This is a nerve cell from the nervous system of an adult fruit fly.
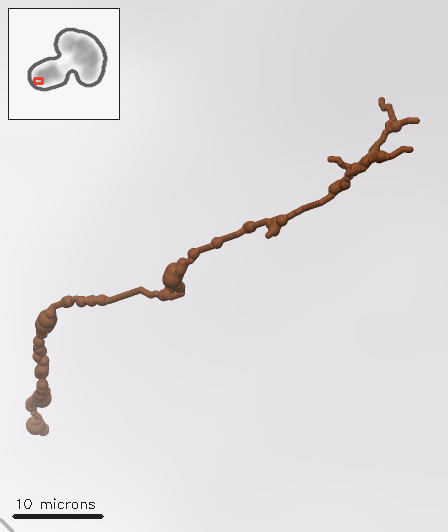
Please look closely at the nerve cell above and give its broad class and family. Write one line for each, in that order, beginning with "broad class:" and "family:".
broad class: sensory neuron entering the nerve cord
family: class gustatory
